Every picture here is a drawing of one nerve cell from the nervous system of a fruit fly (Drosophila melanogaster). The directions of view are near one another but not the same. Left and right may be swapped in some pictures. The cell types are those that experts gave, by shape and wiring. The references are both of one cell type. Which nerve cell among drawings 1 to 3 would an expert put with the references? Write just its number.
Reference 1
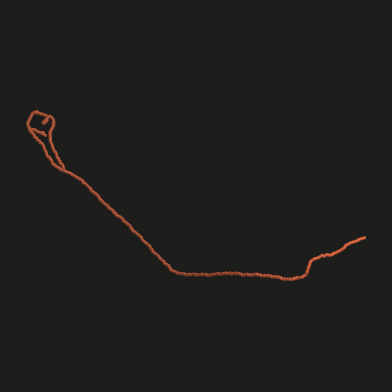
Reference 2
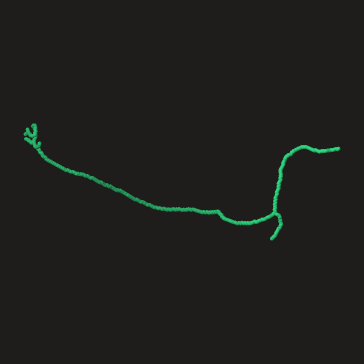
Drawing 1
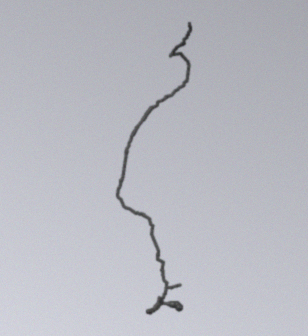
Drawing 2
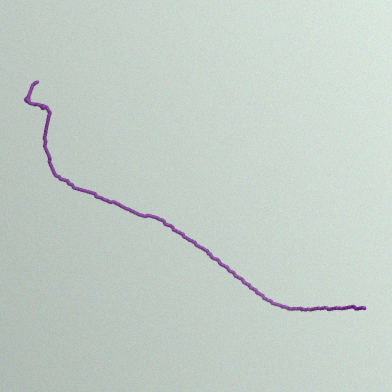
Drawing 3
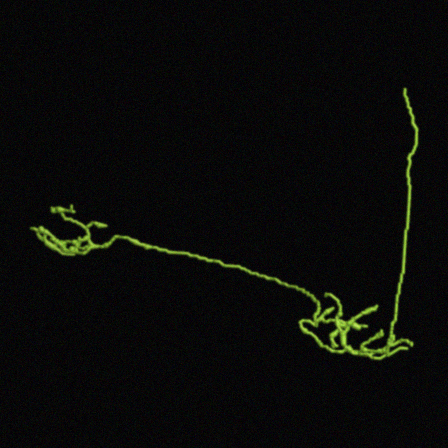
2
